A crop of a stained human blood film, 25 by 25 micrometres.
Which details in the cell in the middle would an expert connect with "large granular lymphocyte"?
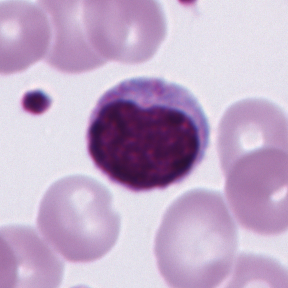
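This large granular lymphocyte is about 11 micrometres across, with a nucleus of about 10 by 8 micrometres.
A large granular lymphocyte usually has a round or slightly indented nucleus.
Here the nucleus has a shallow notch in its upper edge, so that part fits nicely.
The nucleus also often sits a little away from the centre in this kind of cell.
That goes with the cytoplasm being widest above the nucleus, where it makes a crescent.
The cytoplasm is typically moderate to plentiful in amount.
What fits less neatly is that the nucleus takes up about 70% of the cell's area. Otherwise, the cytoplasm is a pale lilac, and above the nucleus it looks finely speckled rather than smooth.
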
